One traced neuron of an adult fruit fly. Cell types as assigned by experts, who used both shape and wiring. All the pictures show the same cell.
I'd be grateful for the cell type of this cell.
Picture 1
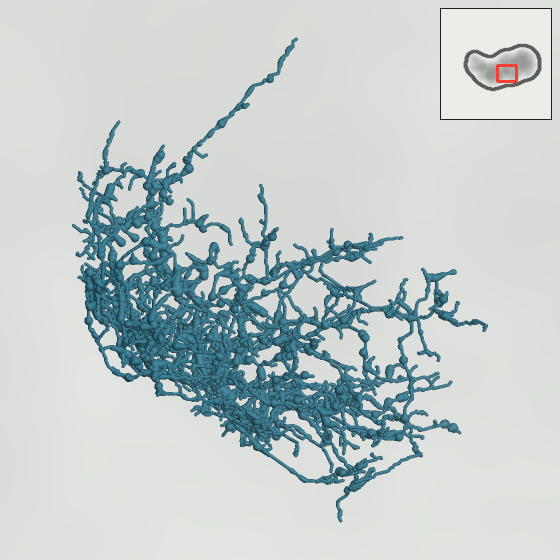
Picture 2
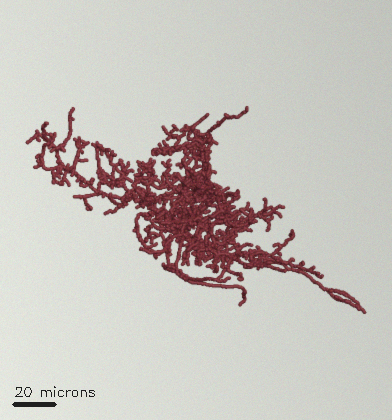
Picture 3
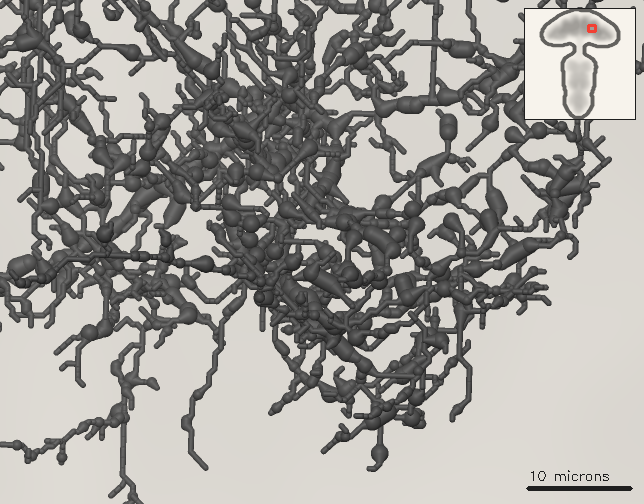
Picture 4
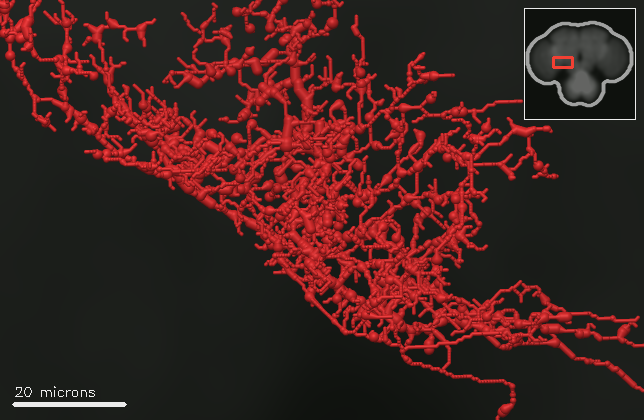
CB0466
